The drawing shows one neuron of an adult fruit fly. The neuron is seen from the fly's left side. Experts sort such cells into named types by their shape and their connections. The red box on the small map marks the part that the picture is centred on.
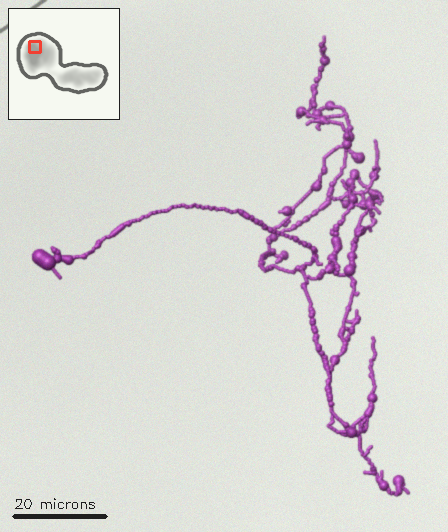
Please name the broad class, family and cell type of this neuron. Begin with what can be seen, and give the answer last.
Its cell body lies on the left of the picture. From top to bottom in the picture it spans about 100 microns. Its broad class is central-brain intrinsic neuron. Its family is hemilineage SLPpl1. Its cell type is SLP266.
